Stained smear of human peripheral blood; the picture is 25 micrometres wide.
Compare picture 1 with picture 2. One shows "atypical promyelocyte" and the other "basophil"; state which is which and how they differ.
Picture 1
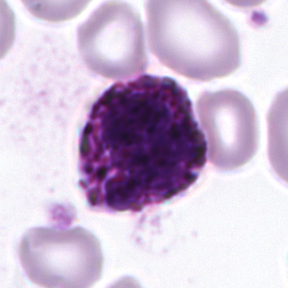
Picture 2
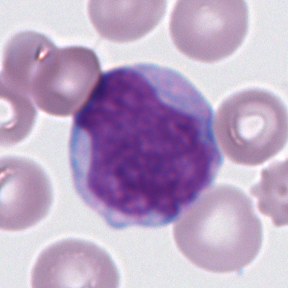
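You'll find the basophil in picture 1 and the atypical promyelocyte in picture 2. Look at the basophil first: its outline is roughly round with a slightly bumpy edge, and it is larger than the red cells around it. Coarse granules, dark purple to almost black, are scattered over the whole cell, the nucleus included, and they hide it so that you can't trace its outline.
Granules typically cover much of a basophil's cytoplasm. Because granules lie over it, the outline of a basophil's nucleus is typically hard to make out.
Now turn to picture 2: the atypical promyelocyte has a roughly round, smooth outline and is about 14 micrometres across, with its nucleus filling about 70% of its area. Its cytoplasm is pale blue, and you'll see neither distinct granules nor vacuoles in it.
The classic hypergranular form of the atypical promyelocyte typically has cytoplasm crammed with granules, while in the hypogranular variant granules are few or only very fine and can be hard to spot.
A red cell presses against its upper left edge.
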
